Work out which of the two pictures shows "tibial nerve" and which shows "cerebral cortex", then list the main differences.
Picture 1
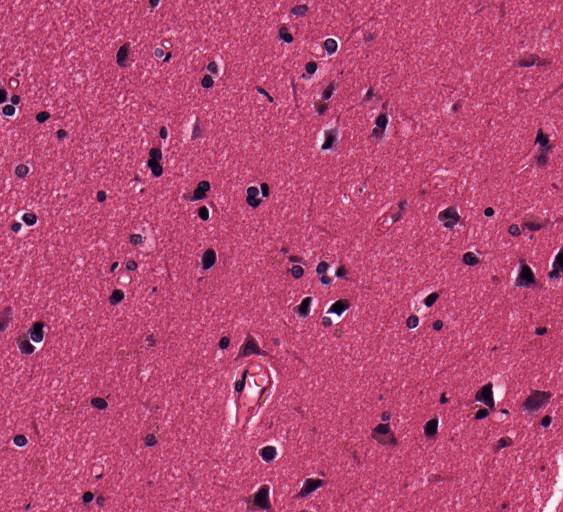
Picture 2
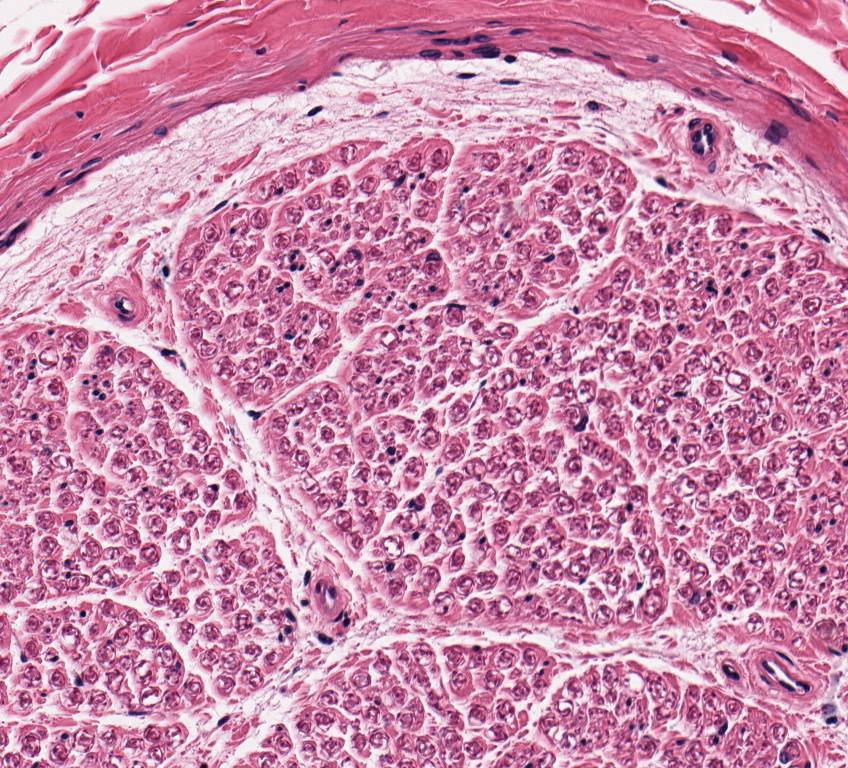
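First, the assignment: picture 1 is cerebral cortex and picture 2 is tibial nerve. Second, layout: the cortex is a uniform pink, finely granular background with cells scattered singly and no organised units, while the nerve consists of several rounded bundles of cross-cut fibres, each outlined by a thin pink sheath of perineurium and separated by thin connective tissue partitions. Third, the fibres: in the nerve each one is a small circle, a central pink dot inside a pale ring. Fourth, nuclei: the cortex has many small, round, dark-staining nuclei with scant cytoplasm throughout, many cells sitting in small clear halos, while the nerve has only sparse small dark nuclei among its fibres.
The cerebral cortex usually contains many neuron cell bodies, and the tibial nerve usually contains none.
Last, vessels: the cortex shows a single small vessel near the lower centre, surrounded by a clear space.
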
